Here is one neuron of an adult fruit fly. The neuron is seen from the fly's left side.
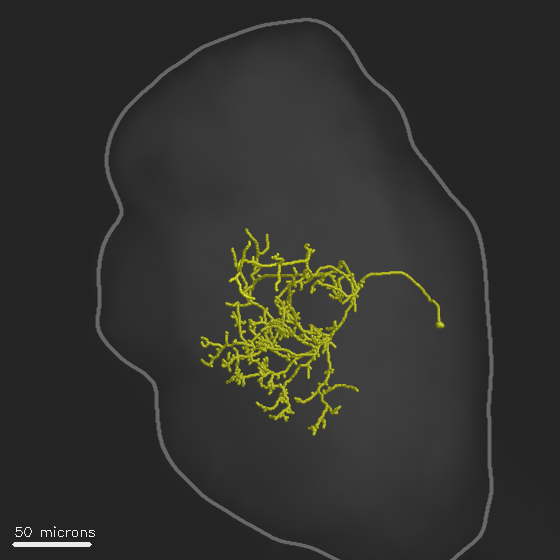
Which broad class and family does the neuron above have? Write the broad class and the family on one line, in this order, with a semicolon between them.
central-brain intrinsic neuron; hemilineage VLPl&p2_posterior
